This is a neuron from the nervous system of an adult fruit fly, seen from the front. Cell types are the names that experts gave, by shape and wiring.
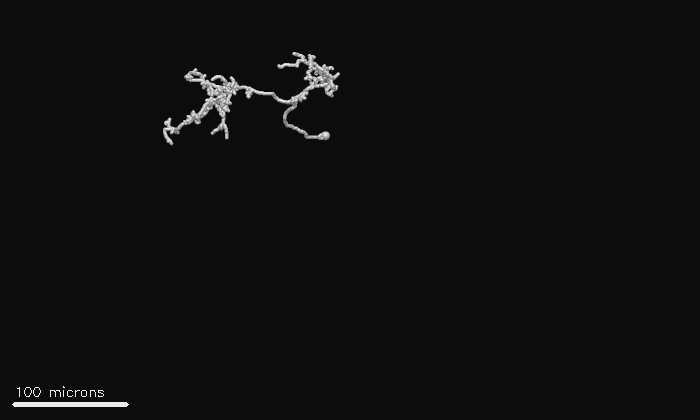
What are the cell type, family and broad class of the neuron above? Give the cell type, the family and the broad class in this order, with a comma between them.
LHPV10a1b, hemilineage DM4_dorsal, central-brain intrinsic neuron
